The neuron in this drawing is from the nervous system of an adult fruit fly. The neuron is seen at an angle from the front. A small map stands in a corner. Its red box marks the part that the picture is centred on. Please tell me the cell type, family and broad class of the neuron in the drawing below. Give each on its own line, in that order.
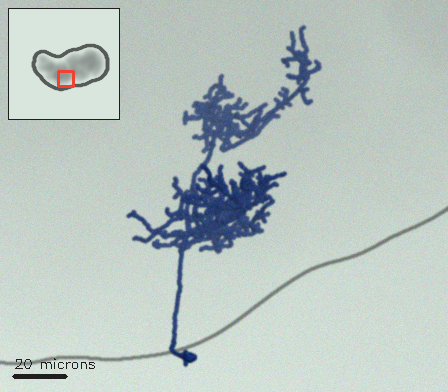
TmY16
TmY
optic-lobe intrinsic neuron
